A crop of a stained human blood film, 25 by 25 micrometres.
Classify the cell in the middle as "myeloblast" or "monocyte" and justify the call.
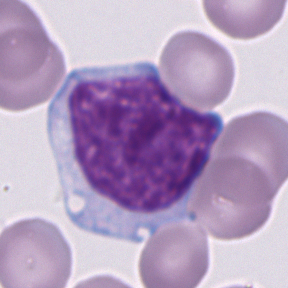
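The cell is a myeloblast rather than a monocyte.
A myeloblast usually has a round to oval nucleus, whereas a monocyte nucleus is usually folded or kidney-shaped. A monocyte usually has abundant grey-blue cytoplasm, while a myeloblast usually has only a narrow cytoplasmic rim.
Here the nucleus is a single unlobed mass, about 13 micrometres across. The rim of cytoplasm is widest on the left and lower sides of the nucleus and is a deeper blue at its outer edge than near the nucleus. A small clear round spot lies in the cytoplasm at the lower left.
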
